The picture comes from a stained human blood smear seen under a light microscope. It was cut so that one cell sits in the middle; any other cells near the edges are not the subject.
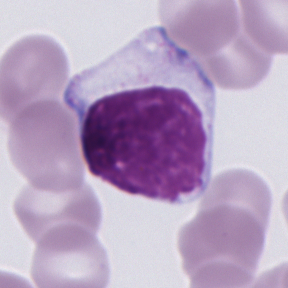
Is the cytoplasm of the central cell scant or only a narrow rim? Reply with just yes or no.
No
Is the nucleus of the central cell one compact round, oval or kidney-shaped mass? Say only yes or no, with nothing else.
Yes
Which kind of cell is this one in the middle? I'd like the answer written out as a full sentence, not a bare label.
The centrally placed cell is classified as a large granular lymphocyte.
